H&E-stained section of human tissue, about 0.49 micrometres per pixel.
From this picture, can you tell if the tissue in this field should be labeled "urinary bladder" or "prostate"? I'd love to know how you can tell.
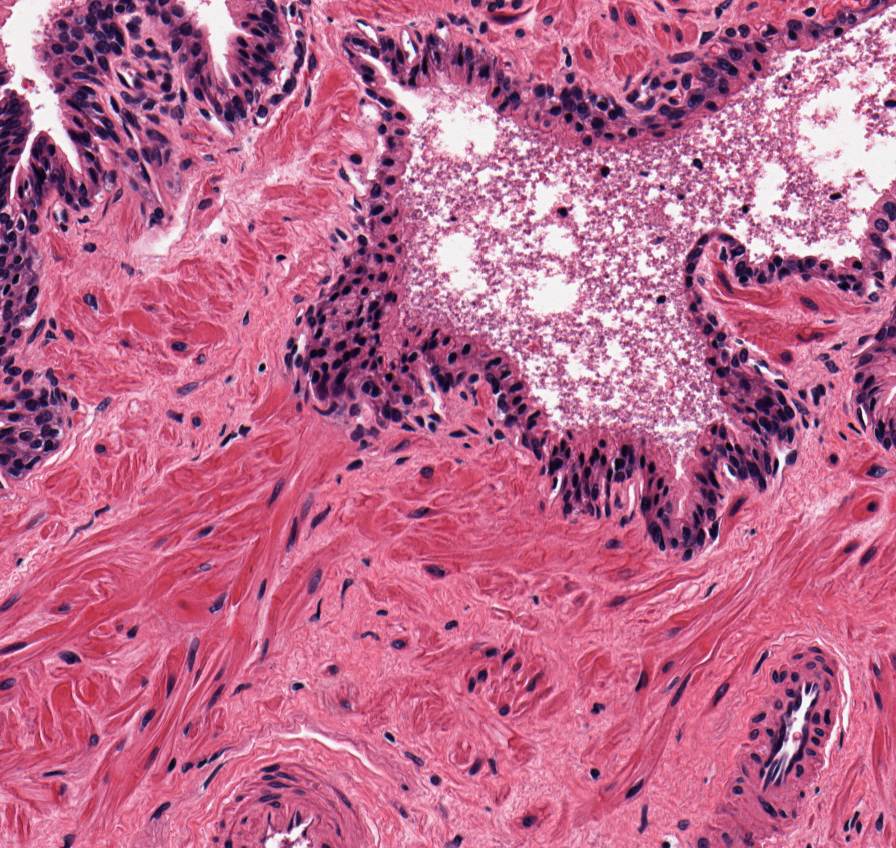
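This is prostate.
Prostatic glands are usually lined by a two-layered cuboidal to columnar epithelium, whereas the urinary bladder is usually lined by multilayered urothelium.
Here, glands with folded linings lie mainly in the upper half, with dense pink stroma filling the lower half. The large gland's lining folds into the lumen, one fold at the right carrying a pink stromal core. The stroma is bundles of pink smooth muscle cells with elongated nuclei running in varied directions.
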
